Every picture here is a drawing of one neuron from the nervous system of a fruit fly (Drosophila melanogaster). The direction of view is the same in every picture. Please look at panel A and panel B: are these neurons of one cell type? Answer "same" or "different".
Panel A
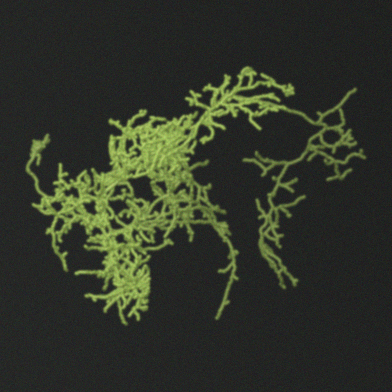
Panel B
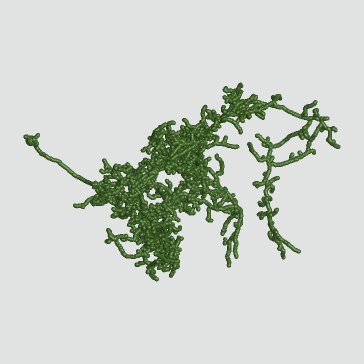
same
